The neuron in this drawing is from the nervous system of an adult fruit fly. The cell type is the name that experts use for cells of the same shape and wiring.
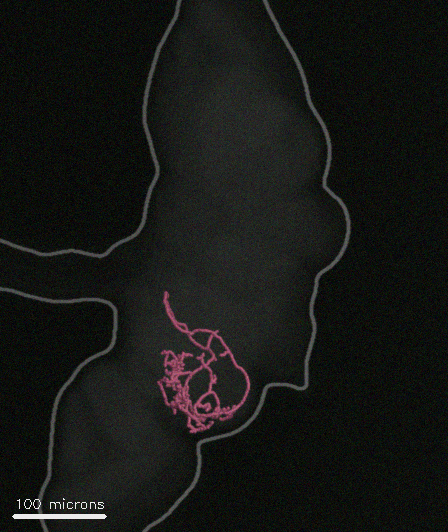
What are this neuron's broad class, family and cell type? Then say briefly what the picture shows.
This is a central-brain intrinsic neuron. The family is hemilineage LALv1_ventral. The cell type is AVLP454_a3. It lies in the brain. No cell body is drawn. By the scale bar it is about 160 microns tall in this view.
